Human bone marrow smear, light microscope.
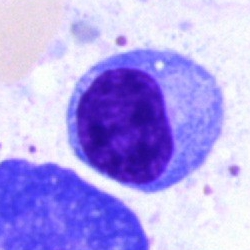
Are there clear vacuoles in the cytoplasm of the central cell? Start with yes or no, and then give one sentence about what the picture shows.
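Yes. A single small clear vacuole lies in the cytoplasm near the top edge of the cell.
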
